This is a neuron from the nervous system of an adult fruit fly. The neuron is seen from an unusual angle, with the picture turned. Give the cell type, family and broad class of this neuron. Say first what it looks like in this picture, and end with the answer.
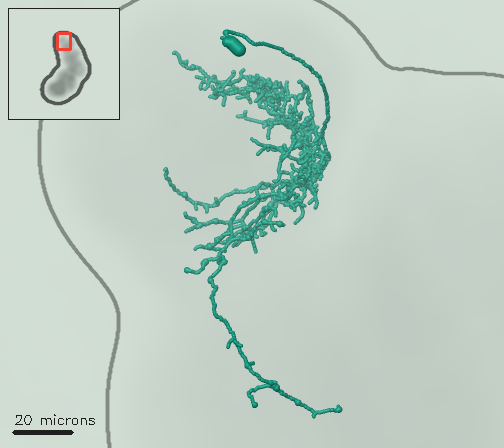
Its cell body lies at the top of the picture. By the scale bar it is about 130 microns tall in this view. The picture shows dozens of branch ends. The cell type is IN01A065. Its family is hemilineage 01A. It is a nerve-cord intrinsic neuron.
